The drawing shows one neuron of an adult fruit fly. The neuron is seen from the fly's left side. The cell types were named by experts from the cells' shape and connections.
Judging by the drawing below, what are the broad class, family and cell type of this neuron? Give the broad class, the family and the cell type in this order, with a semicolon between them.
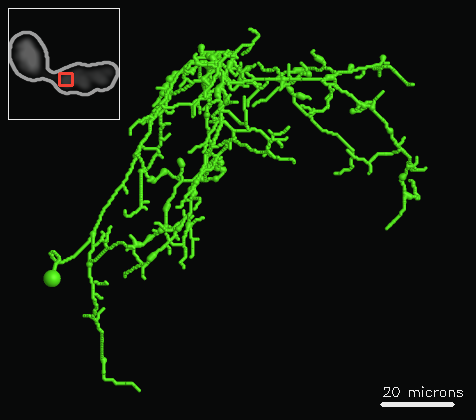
nerve-cord intrinsic neuron; hemilineage 08A; IN08A034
